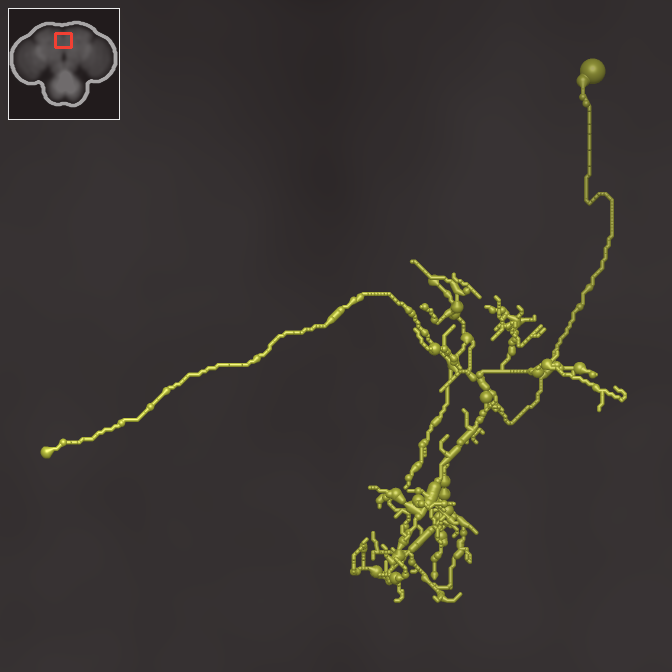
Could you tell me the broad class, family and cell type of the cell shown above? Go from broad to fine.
central-brain intrinsic neuron; class CX; FC3_c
